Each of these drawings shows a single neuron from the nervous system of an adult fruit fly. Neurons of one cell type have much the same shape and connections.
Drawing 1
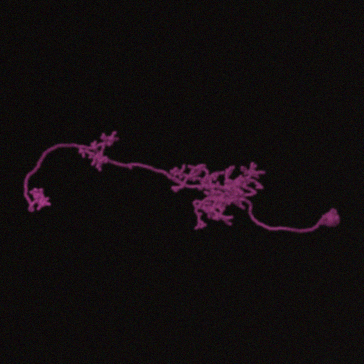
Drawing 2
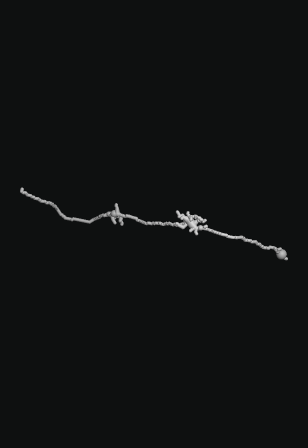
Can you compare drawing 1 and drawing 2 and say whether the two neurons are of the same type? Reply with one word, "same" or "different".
different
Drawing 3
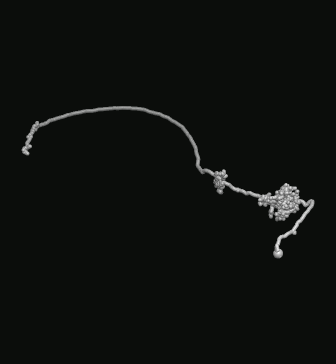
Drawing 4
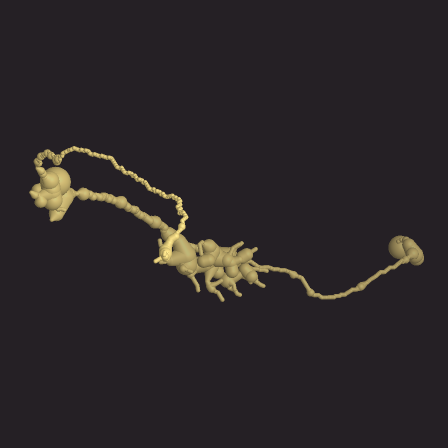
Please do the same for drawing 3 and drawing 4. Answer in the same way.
different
